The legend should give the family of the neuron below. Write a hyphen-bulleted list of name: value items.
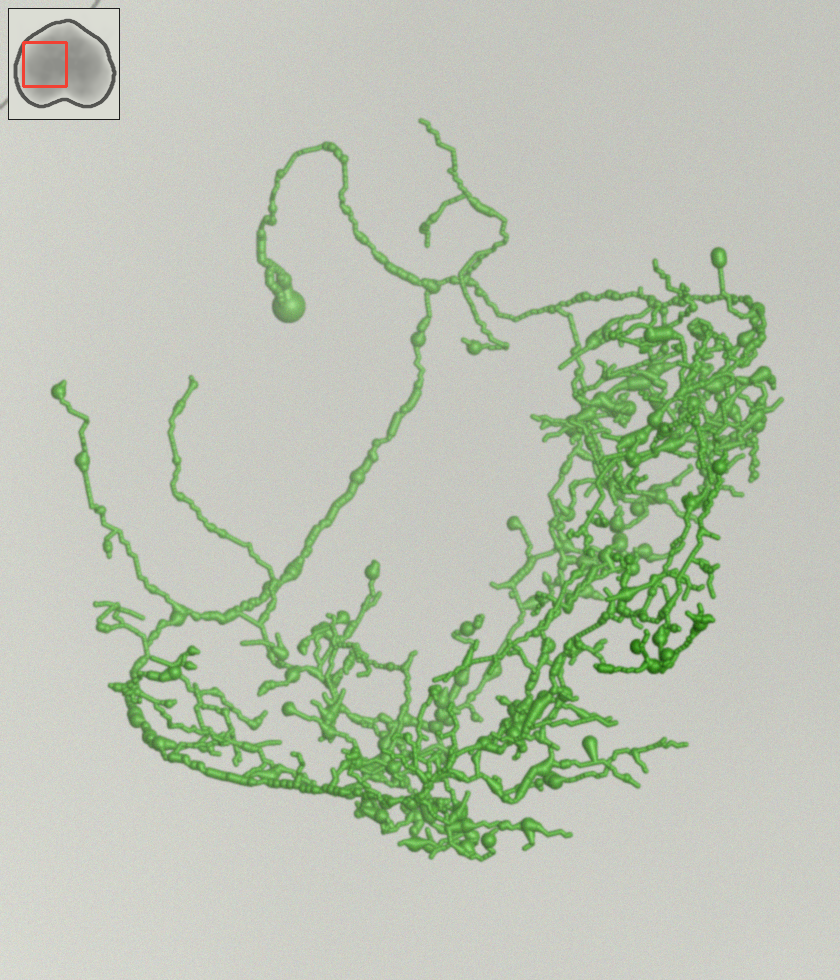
- family: hemilineage 19A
